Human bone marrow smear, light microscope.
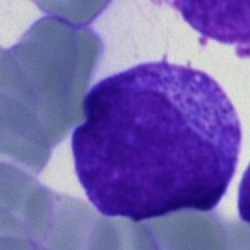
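Blast: central cell, stained human bone marrow smear. First, its outline is roughly round. Next, a few tiny knob-like projections stand out from the top edge. Last, pale grey-lilac red cells crowd against its left side.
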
